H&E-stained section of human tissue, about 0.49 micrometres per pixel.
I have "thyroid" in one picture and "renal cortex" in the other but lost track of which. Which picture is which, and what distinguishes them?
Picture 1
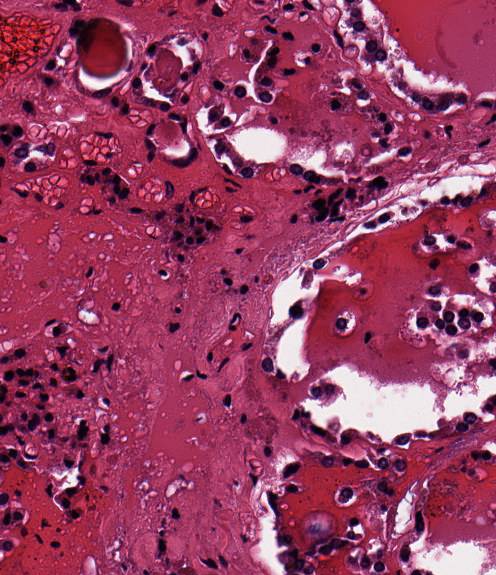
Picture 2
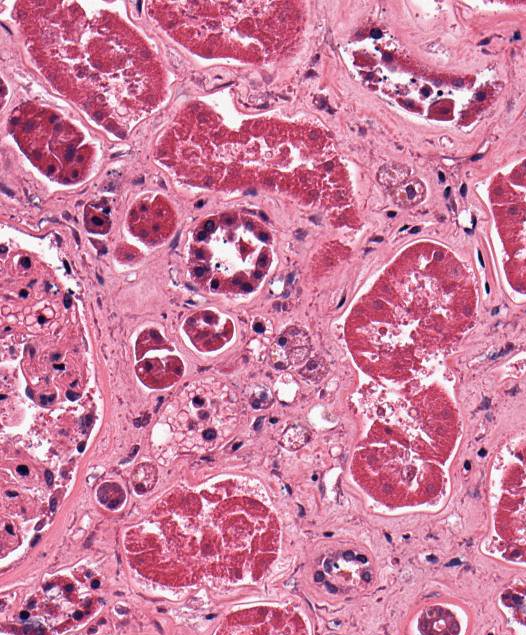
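The thyroid is in picture 1; picture 2 is renal cortex. In picture 1 the right half of the field is taken up by large spaces filled with homogeneous deep pink material, within which lie clusters of small, round, dark-staining nuclei. Its upper left corner holds tightly packed red blood cells. Picture 2 instead shows tubules: the larger ones are lined by cells with abundant, deeply eosinophilic, granular cytoplasm and small, round, darkly stained nuclei. Near the centre, several small tubules are lined by a single layer of cuboidal cells around a small lumen. Clear retraction clefts separate epithelium from surrounding basement membrane in several tubules, especially at the upper left.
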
